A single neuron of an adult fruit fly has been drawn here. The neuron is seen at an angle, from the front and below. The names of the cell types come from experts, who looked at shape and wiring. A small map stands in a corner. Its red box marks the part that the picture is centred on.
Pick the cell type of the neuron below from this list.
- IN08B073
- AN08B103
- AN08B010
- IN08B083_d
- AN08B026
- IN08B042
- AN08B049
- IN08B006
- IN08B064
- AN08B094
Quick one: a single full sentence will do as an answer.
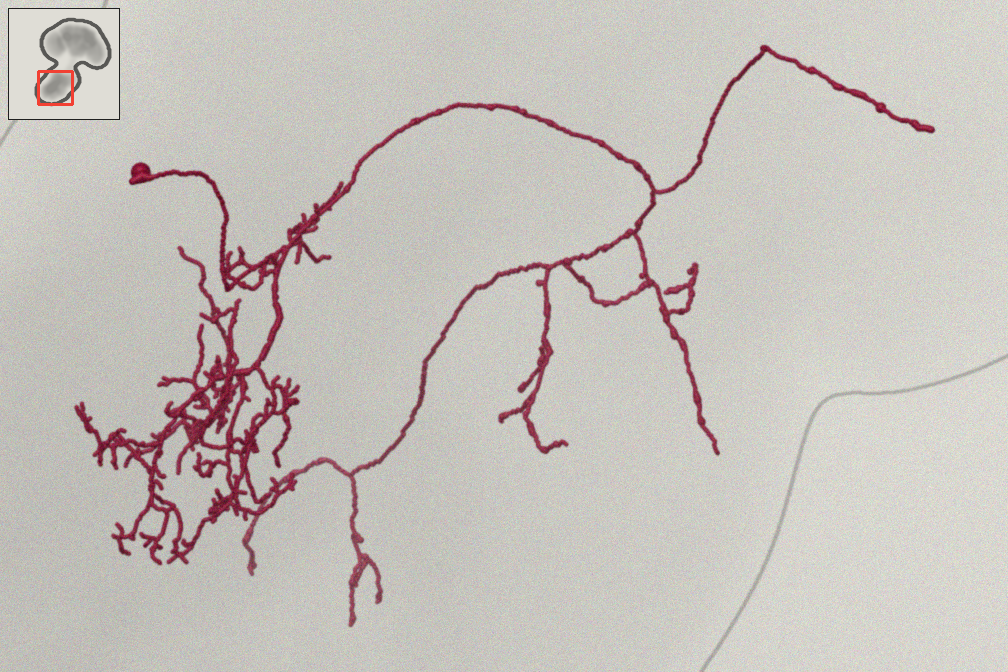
As its cell type, this neuron has IN08B064.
